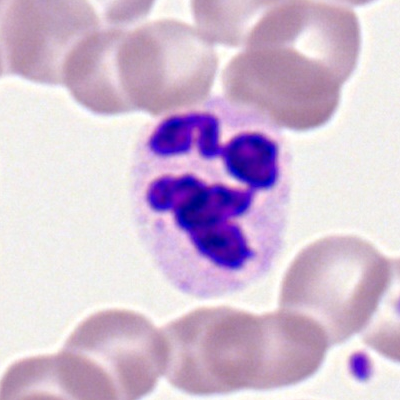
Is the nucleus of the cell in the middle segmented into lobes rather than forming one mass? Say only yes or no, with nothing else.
Yes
